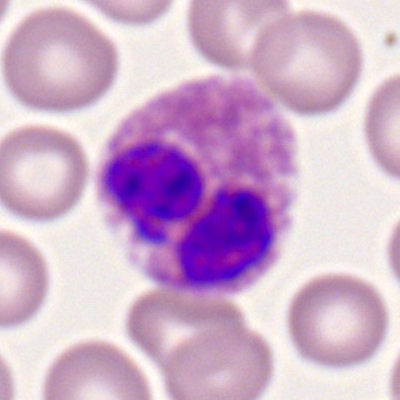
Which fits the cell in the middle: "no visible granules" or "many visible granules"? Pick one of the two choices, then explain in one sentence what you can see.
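Many visible granules. The cytoplasm is packed with coarse pink granules.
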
